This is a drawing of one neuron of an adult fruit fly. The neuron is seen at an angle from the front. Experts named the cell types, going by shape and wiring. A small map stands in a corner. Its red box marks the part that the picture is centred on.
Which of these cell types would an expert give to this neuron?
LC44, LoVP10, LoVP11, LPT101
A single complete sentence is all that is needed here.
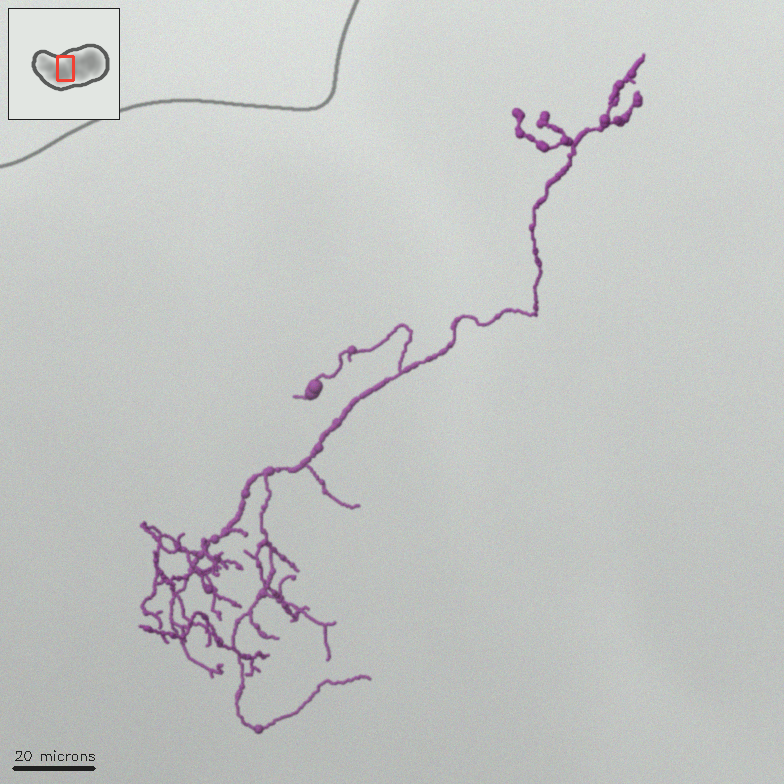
Among cell types, the one for this neuron is LPT101.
